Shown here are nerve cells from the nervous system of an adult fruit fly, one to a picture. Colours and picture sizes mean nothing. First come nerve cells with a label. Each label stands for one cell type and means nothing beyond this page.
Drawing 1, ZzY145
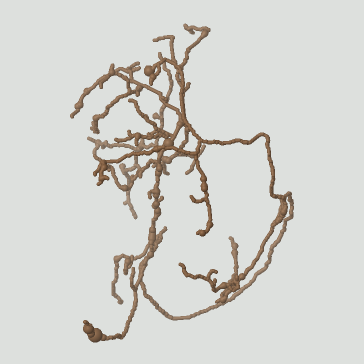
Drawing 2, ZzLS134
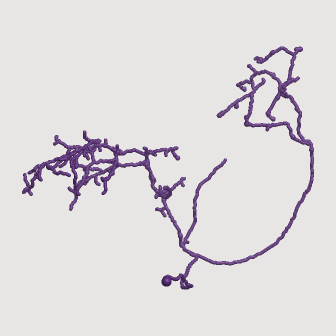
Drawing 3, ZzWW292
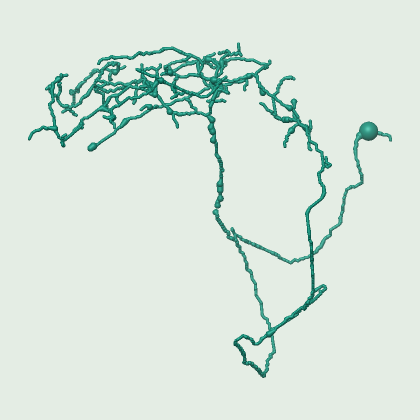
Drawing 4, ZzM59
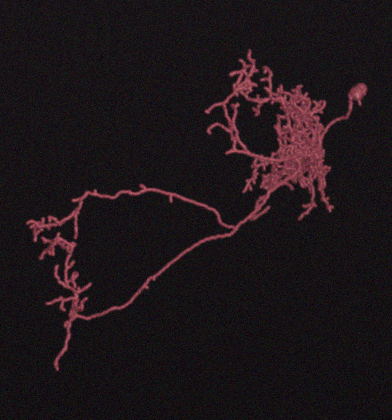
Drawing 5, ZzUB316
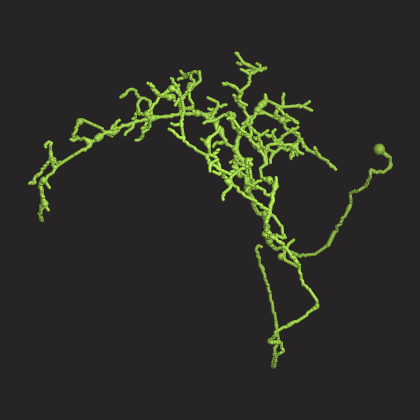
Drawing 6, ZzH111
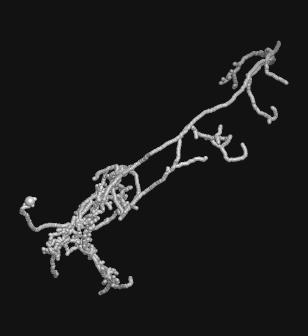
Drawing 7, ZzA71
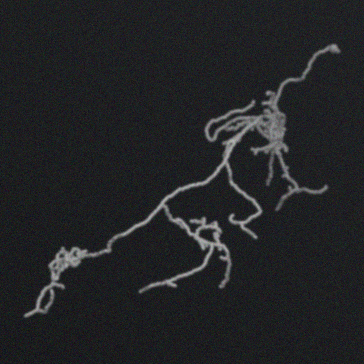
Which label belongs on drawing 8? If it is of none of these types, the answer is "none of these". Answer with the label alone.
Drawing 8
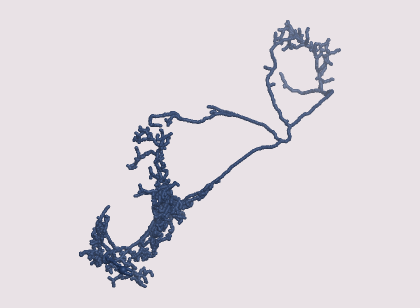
ZzM59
